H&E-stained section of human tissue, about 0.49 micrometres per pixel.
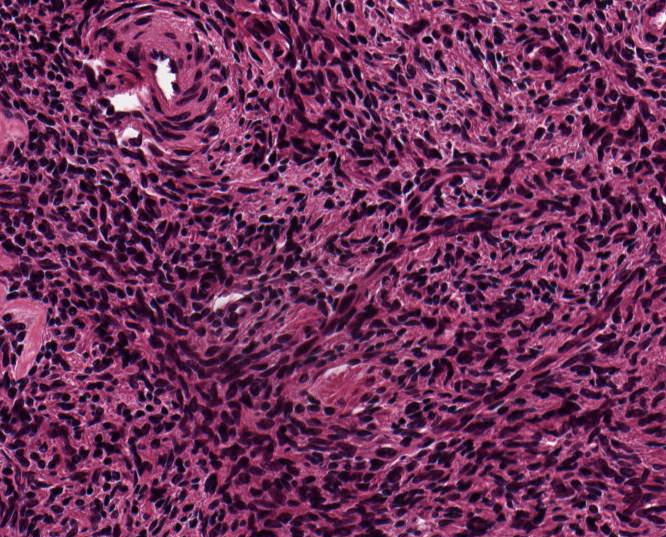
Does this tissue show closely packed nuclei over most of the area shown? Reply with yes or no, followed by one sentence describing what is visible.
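Yes. The whole field is filled by densely packed spindle to ovoid cells, with no epithelium anywhere.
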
